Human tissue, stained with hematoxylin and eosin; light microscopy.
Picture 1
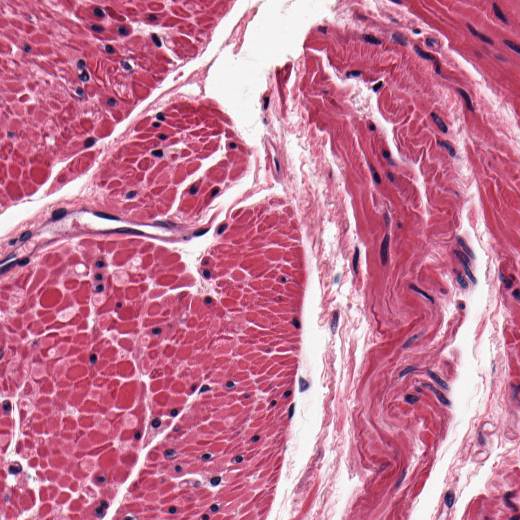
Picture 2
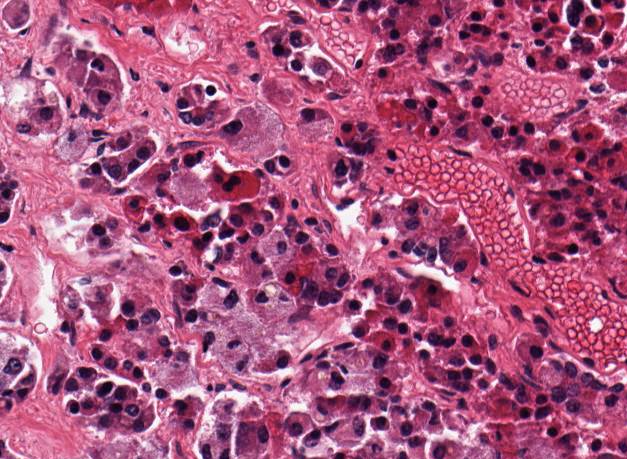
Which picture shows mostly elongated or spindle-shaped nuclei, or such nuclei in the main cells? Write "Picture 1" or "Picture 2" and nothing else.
Picture 1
